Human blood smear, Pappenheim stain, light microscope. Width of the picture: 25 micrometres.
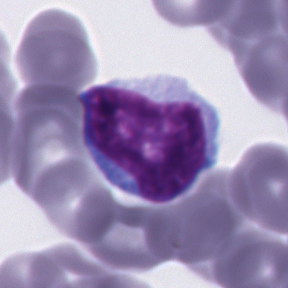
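Typical lymphocyte, the cell in the middle of a stained smear of human peripheral blood. Notice first that the nucleus fills most of the cell and has an irregular, angular outline. Near the centre of the nucleus you can make out two small pale spots. Now look at the upper-right edge of the cytoplasm: it looks frayed rather than smooth. The whole cell is about 13 by 11 micrometres.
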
